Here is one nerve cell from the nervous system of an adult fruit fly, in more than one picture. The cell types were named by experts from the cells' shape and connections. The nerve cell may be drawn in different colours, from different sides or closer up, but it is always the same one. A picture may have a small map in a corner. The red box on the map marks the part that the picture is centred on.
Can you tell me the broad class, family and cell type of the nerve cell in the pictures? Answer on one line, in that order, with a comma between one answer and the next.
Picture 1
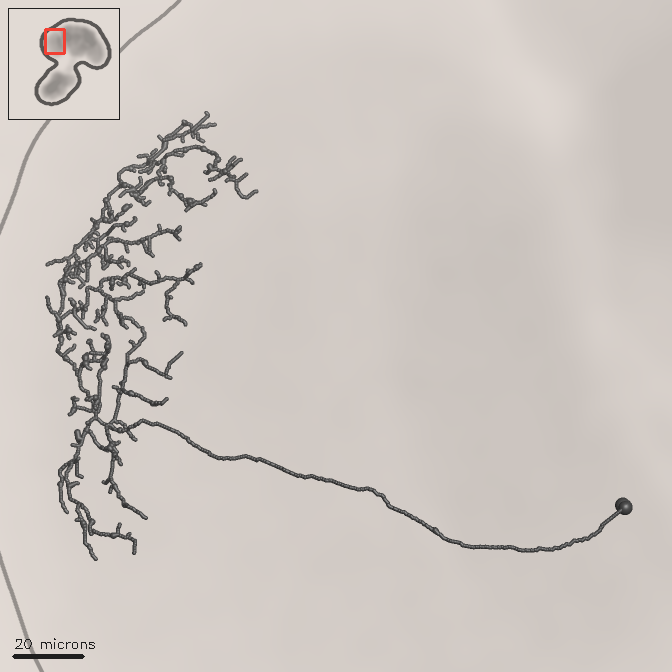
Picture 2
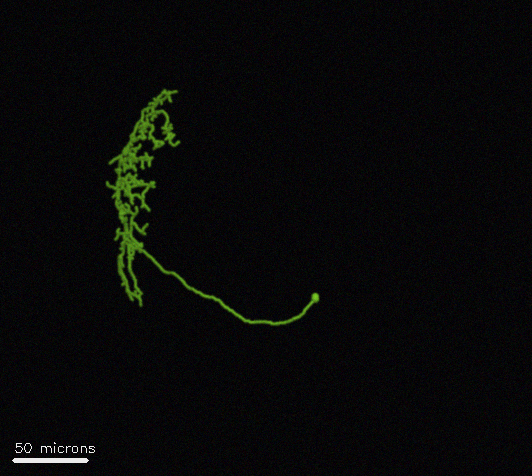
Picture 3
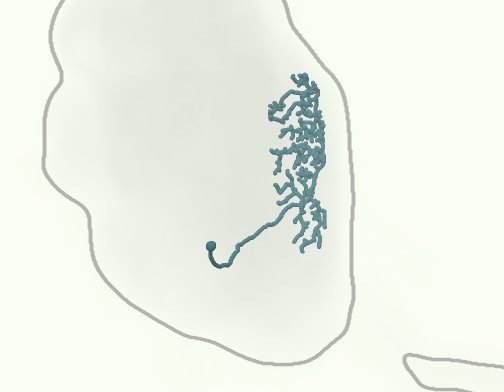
optic-lobe intrinsic neuron, Cm, Cm11b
